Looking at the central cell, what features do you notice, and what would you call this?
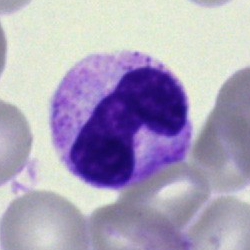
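Outline: round and smooth. Nucleus: a curved, elongated band that narrows near its middle. Orientation: the band lies diagonally, running from the lower left toward the upper right of the cell. Chromatin: dark purple and condensed. This is a band neutrophil.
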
